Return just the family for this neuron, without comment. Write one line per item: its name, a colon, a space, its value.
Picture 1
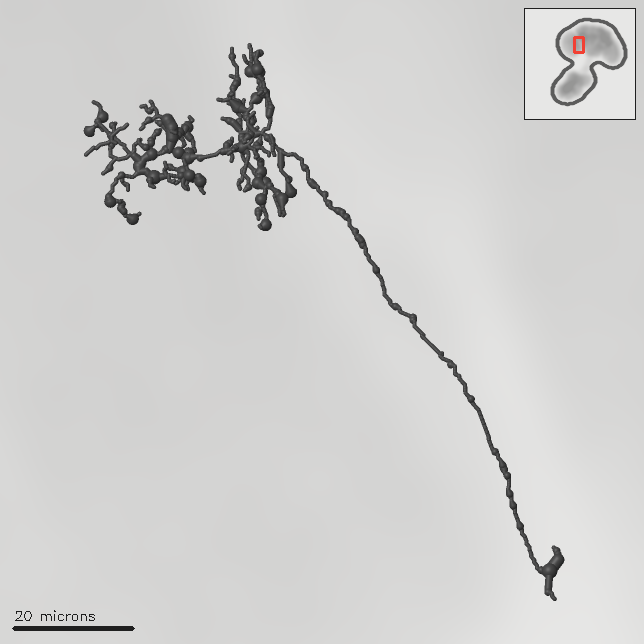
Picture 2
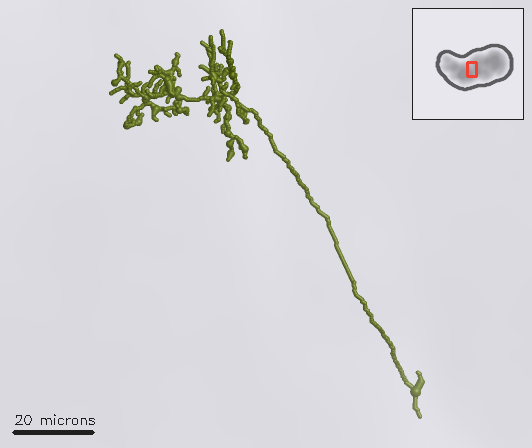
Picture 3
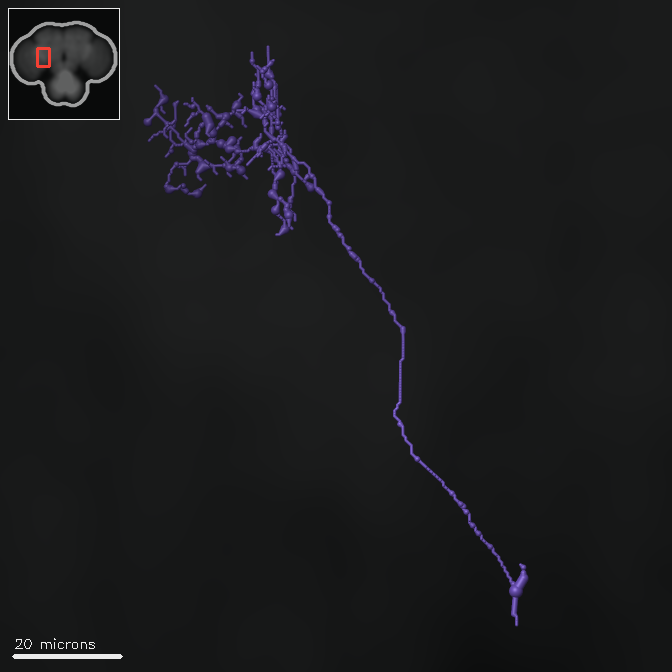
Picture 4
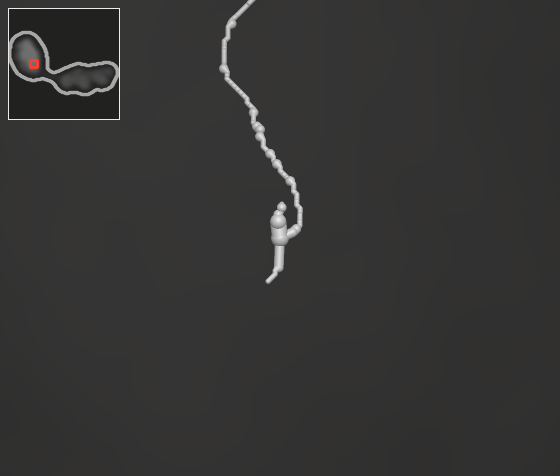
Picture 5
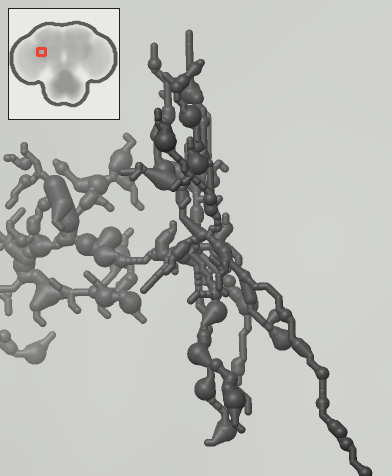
family: Li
